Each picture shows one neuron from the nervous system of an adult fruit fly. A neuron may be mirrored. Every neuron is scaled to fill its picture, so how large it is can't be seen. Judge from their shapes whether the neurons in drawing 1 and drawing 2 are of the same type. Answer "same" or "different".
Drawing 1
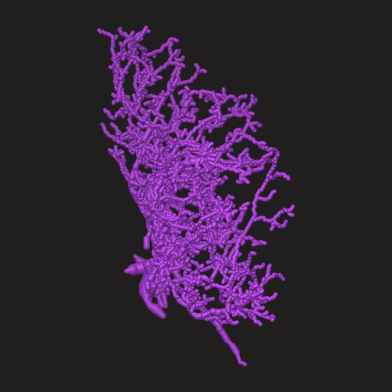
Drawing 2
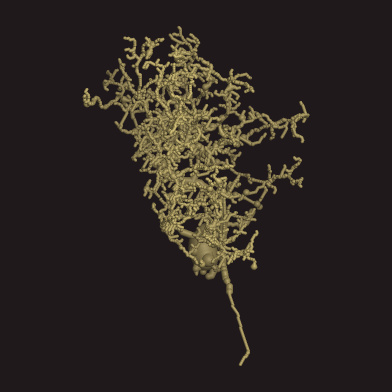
same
